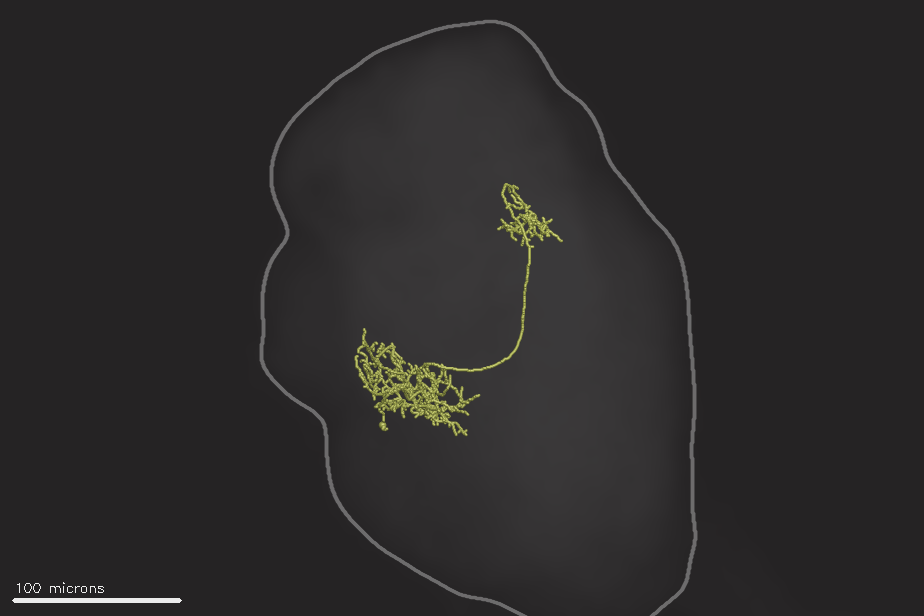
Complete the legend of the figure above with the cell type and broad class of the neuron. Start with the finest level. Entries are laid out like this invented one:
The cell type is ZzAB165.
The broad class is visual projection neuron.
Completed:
The cell type is AVLP091.
The broad class is central-brain intrinsic neuron.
